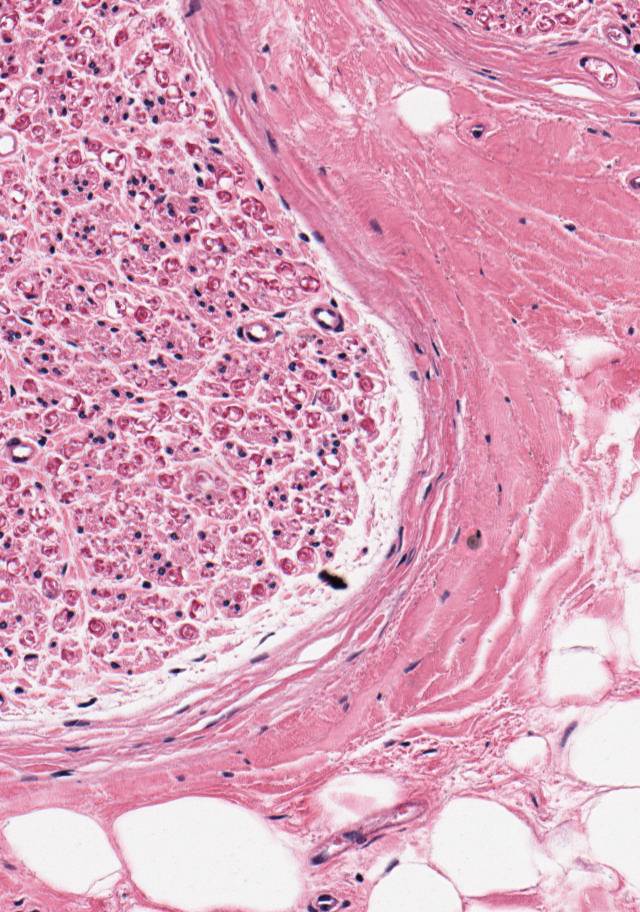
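Tibial nerve, haematoxylin and eosin stained section. A large rounded bundle of cross-cut nerve fibres fills the upper left, with small dark oval nuclei scattered between its fibres. Outside the bundle, spindle-shaped nuclei line up along collagen fibres. Fat cells form large empty white spaces along the bottom and right edges.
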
